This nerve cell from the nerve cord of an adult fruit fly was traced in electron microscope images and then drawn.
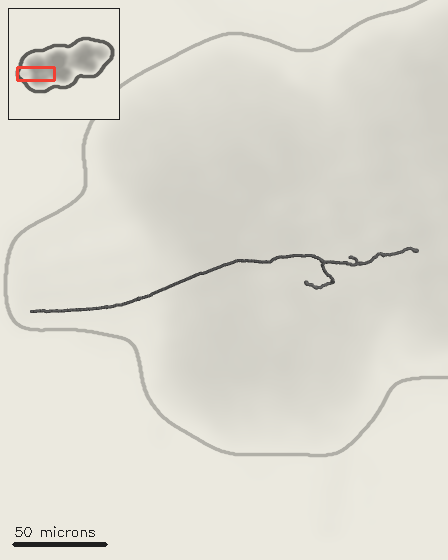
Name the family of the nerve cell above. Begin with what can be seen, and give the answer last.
No cell body is drawn. By the scale bar it is about 200 microns wide in this view. There are a dozen or fewer branch ends. Its broad class is descending neuron. Its family is hemilineage LB7.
